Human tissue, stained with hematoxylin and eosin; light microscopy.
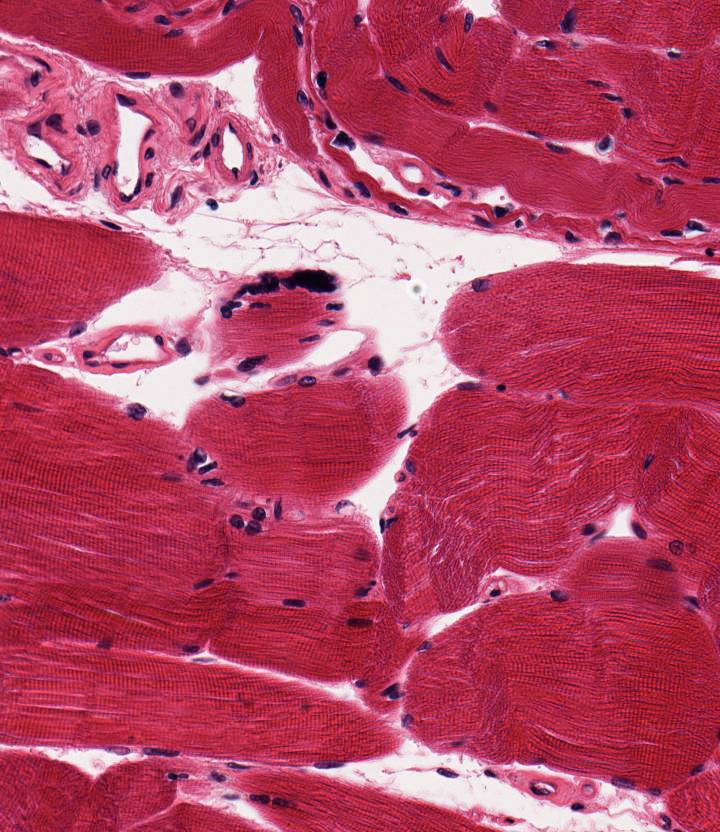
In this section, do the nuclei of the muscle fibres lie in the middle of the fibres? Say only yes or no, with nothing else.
No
